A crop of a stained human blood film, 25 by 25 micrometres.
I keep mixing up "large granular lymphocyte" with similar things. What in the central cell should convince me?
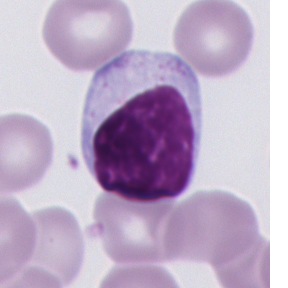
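Most of this cell fits the large granular lymphocyte; one point fits less well.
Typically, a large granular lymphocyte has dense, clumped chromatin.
Here the chromatin is dense, dark purple and coarsely clumped.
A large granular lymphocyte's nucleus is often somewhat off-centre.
This nucleus, about 11 by 9 micrometres, lies toward the bottom of a cell about 14 by 11 micrometres.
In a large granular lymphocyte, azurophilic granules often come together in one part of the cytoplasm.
A few fine reddish-purple granules are scattered in the pale blue cytoplasm, mostly near its upper edge.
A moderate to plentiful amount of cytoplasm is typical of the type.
Here the nucleus fills about 60% of the cell's area, and the cytoplasm lies mainly above it.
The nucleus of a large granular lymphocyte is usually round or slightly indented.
That is the point that fits less well: this nucleus is a single unlobed mass with a roughly rounded-triangular shape.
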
